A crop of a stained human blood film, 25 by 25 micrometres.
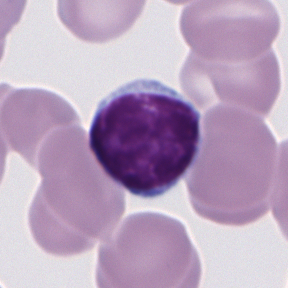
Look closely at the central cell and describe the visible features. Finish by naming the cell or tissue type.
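You'll see a smooth outline on this central cell, with nothing projecting from the surface. The chromatin is dense, dark purple and coarsely clumped, and the cytoplasm is just a thin rim round the nucleus, with no granules in it. That's a typical lymphocyte.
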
